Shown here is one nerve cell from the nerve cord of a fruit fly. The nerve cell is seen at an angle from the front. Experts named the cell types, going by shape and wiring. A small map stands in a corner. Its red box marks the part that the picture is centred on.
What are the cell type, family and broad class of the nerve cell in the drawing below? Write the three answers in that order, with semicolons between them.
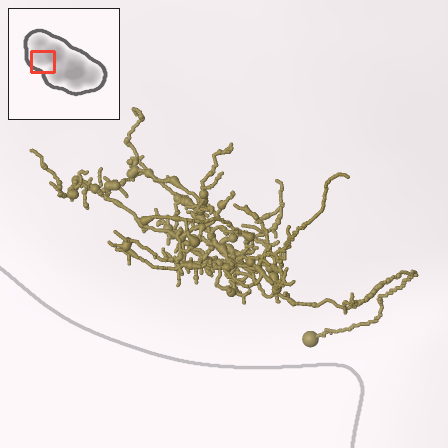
IN14A084; hemilineage 14A; nerve-cord intrinsic neuron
